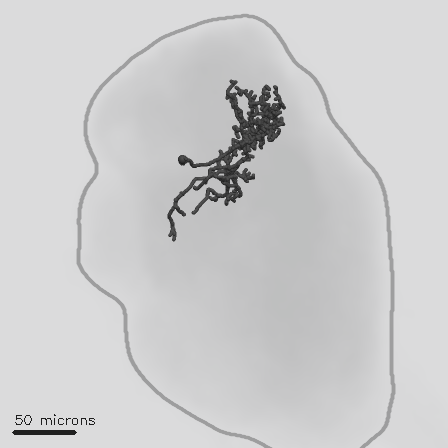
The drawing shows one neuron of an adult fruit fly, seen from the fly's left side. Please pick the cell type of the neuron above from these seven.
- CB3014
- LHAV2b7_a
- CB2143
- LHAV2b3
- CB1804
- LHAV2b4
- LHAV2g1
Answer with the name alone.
LHAV2b3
